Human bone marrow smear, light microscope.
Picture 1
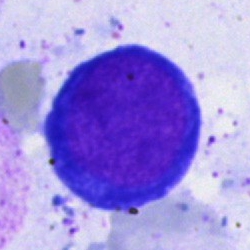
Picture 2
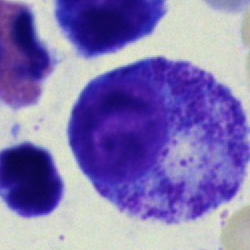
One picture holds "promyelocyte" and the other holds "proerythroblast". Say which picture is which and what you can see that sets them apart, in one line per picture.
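Picture 1 – proerythroblast. No granules are seen in the cytoplasm.
Picture 2 – promyelocyte. Many purple granules are scattered through the cytoplasm.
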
